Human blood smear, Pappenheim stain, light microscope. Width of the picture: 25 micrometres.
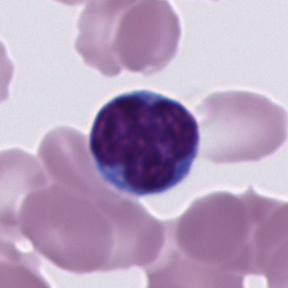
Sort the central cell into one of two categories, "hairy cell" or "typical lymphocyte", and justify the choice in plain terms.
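It's a typical lymphocyte. The outline is round and smooth, nothing projects from the surface, and the cell is about 10 micrometres across. Nothing turns up in the cytoplasm either, no granules and no vacuoles.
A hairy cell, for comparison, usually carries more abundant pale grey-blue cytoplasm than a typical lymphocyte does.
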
